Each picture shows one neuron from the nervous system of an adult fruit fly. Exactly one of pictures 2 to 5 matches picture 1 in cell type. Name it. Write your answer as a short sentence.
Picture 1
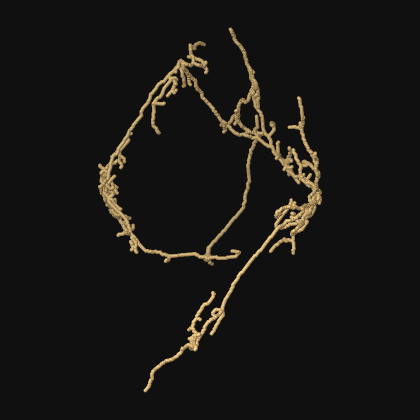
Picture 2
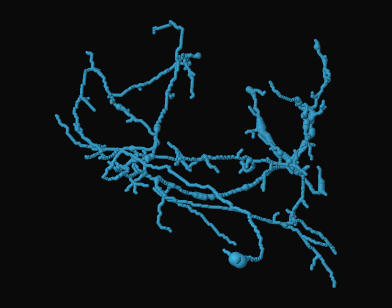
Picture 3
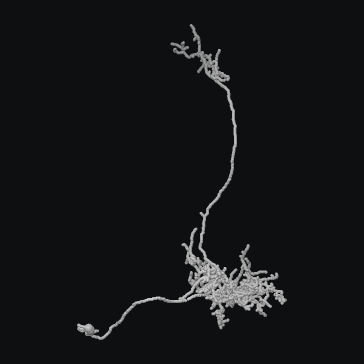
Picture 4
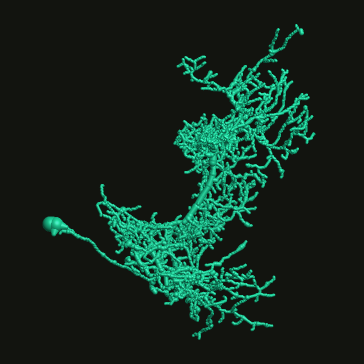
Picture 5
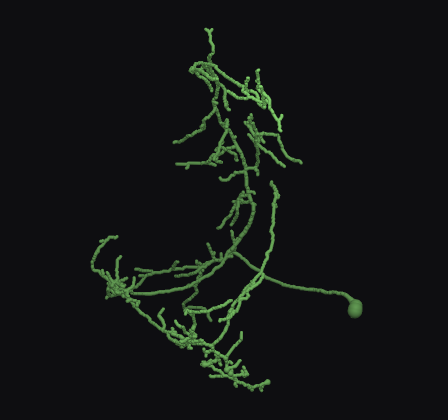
Picture 5 shows a neuron of the same cell type.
